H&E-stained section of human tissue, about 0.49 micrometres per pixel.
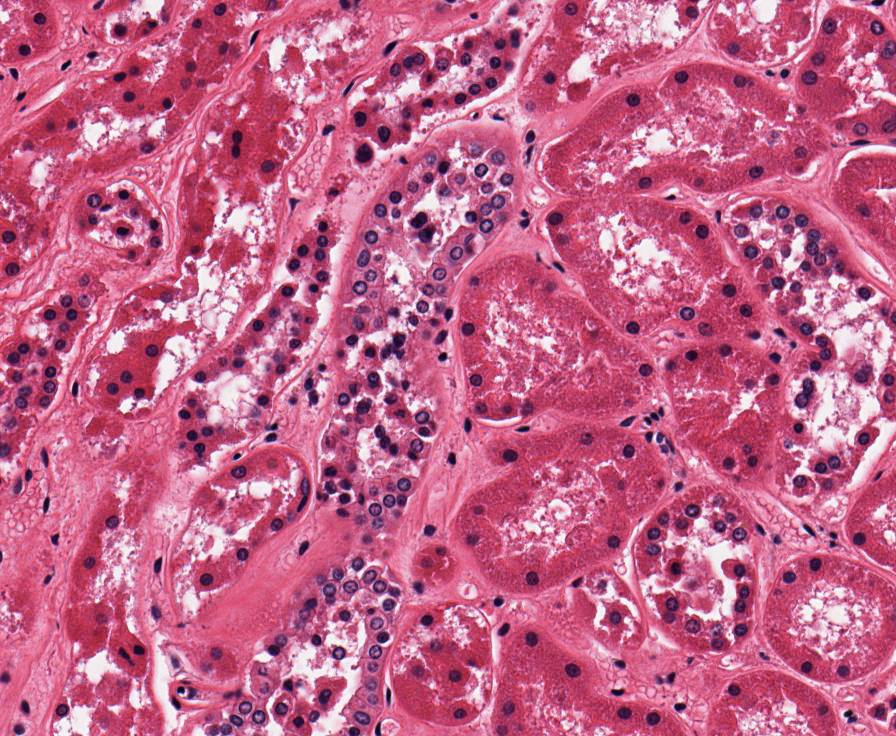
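renal cortex, H&E. Closely packed tubules in round, oval and elongated profiles fill the field. Most lined by cells with abundant granular pink cytoplasm. Some, clearest centre and lower left: more crowded cells, paler cytoplasm, round nuclei with small nucleoli. Thin stroma between: flattened spindle-shaped dark nuclei.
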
